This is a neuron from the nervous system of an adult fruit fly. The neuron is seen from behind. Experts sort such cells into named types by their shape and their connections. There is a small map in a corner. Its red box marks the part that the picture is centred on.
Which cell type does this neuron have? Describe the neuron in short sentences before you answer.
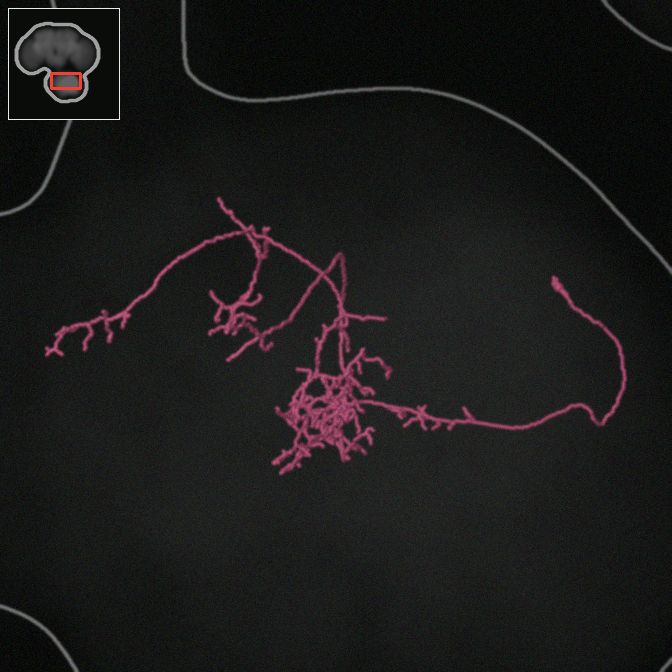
The cell body is on the right of the picture. The picture shows dozens of branch ends. Its broad class is nerve-cord intrinsic neuron. The cell type is IN18B051.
